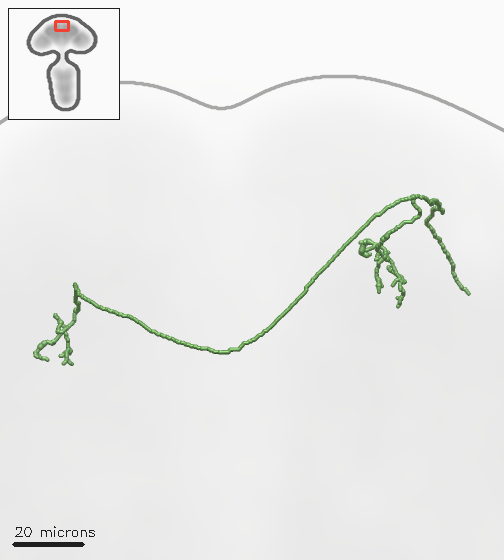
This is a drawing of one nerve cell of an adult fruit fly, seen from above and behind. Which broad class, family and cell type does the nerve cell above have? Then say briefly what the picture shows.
This is a sensory neuron entering the brain. The name of its family is class olfactory. The cell type is ORN_DC2. It is in the brain and does not reach the nerve cord. No cell body is drawn. By the scale bar it is about 130 microns wide in this view.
